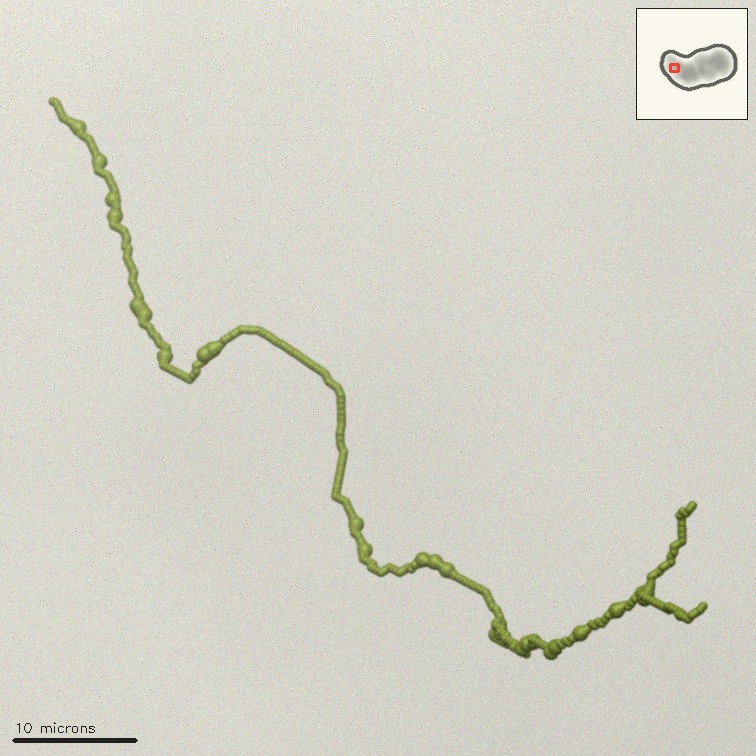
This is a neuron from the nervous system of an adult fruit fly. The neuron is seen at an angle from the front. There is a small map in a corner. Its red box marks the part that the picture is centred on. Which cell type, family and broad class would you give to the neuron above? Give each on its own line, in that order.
SNta40
class mechanosensory tactile
sensory neuron entering the nerve cord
